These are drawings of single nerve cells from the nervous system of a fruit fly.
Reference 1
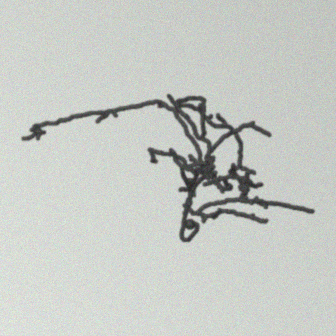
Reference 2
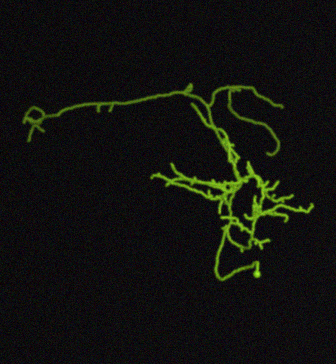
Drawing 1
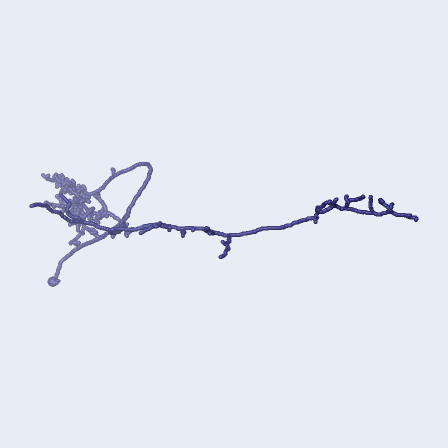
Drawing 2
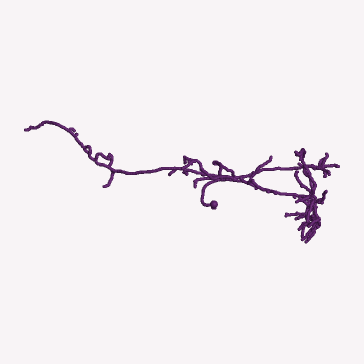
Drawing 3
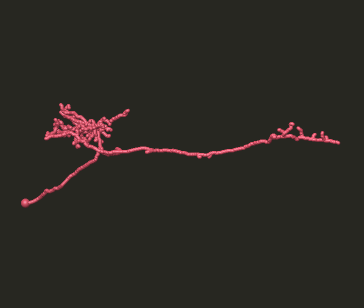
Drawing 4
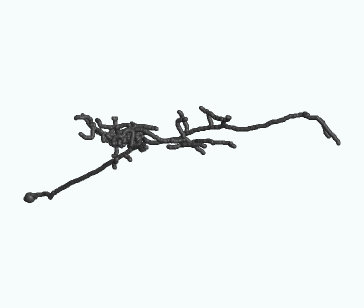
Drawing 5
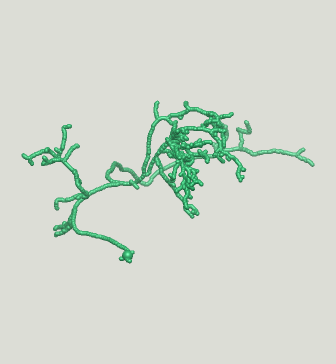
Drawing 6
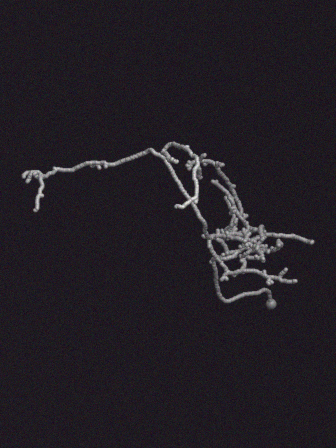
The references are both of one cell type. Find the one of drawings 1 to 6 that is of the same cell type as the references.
6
